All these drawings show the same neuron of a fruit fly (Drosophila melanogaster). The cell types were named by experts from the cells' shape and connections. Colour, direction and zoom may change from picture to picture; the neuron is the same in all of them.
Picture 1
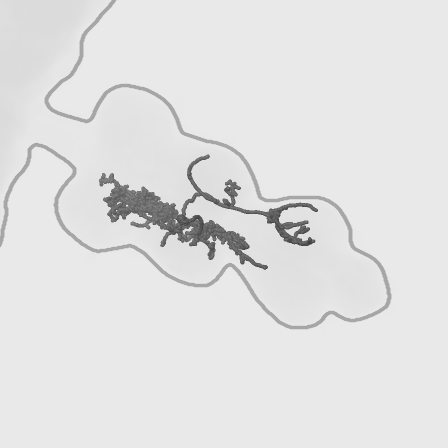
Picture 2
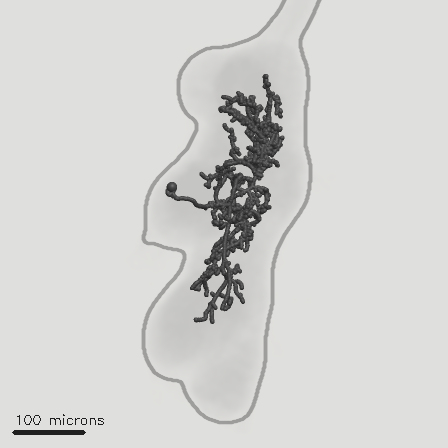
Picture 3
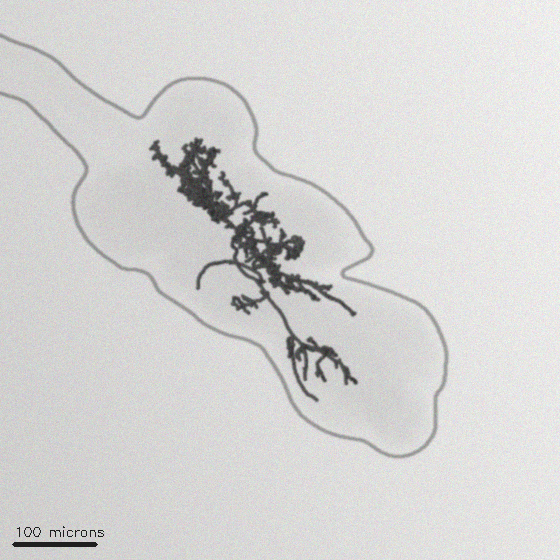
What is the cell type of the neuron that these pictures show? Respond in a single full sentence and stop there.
The neuron has INXXX023 as its cell type.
